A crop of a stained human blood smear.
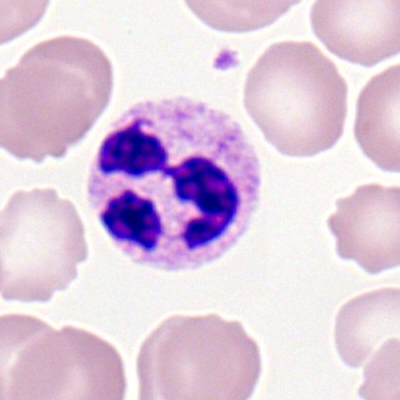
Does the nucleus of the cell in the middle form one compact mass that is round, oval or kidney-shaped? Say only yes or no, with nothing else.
No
